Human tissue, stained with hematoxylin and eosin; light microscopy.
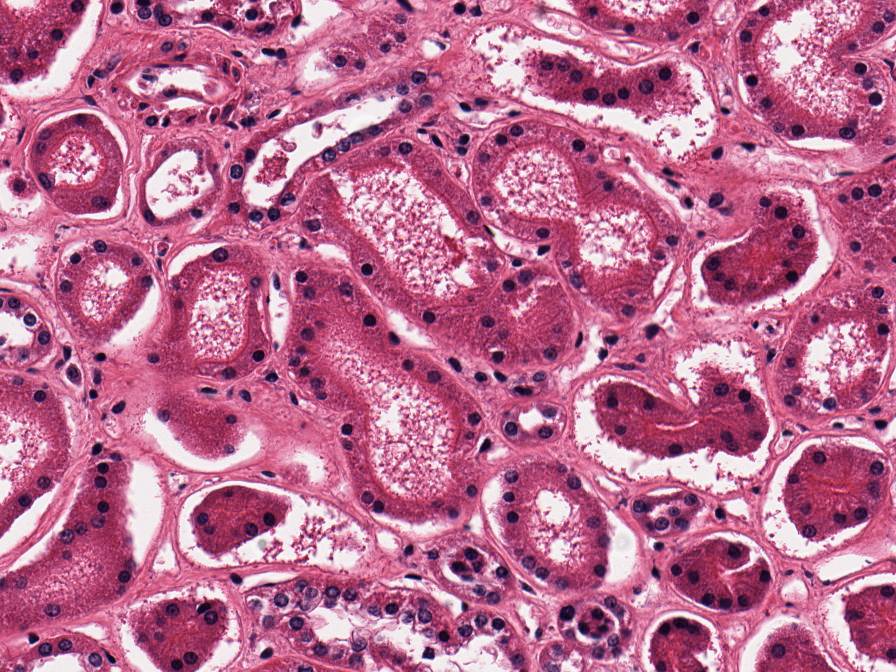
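Renal cortex. Closely set tubules fill the entire field, cut in round, oval and elongated profiles. Each is lined by a single layer of cuboidal to low columnar cells with round, dark-staining nuclei; in most, the cytoplasm is strongly eosinophilic and finely granular.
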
